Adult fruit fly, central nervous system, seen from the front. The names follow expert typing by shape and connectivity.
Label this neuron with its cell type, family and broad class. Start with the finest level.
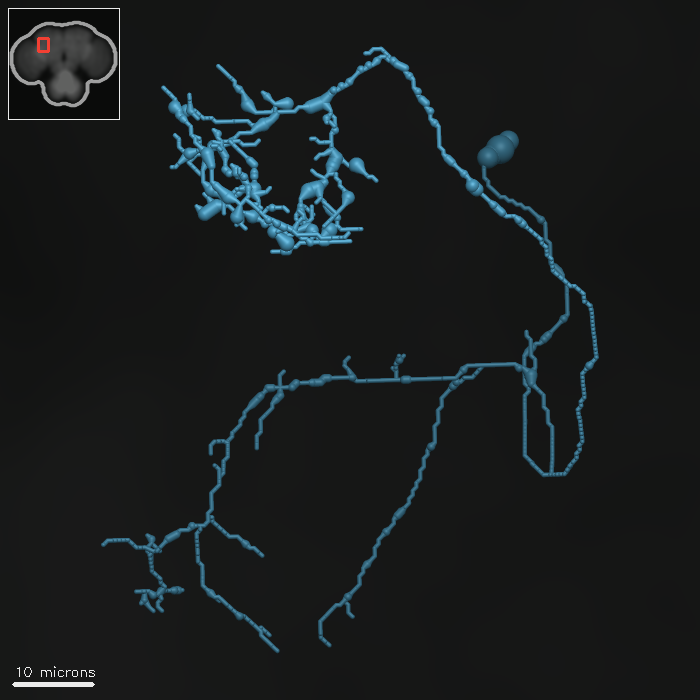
AOTU058; hemilineage DL1_ventral; central-brain intrinsic neuron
